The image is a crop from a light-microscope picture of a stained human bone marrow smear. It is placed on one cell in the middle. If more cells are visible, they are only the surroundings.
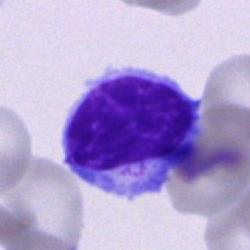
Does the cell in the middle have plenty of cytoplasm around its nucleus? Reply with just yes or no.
No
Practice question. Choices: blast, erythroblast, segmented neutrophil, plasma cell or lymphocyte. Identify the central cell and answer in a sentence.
The cell centered in this field of view is a lymphocyte.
